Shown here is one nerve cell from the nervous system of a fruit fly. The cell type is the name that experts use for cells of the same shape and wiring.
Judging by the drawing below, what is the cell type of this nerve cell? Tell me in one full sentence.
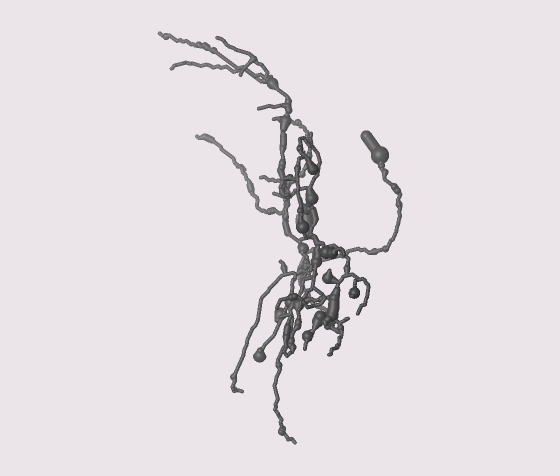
The nerve cell is a member of cell type CB4157.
